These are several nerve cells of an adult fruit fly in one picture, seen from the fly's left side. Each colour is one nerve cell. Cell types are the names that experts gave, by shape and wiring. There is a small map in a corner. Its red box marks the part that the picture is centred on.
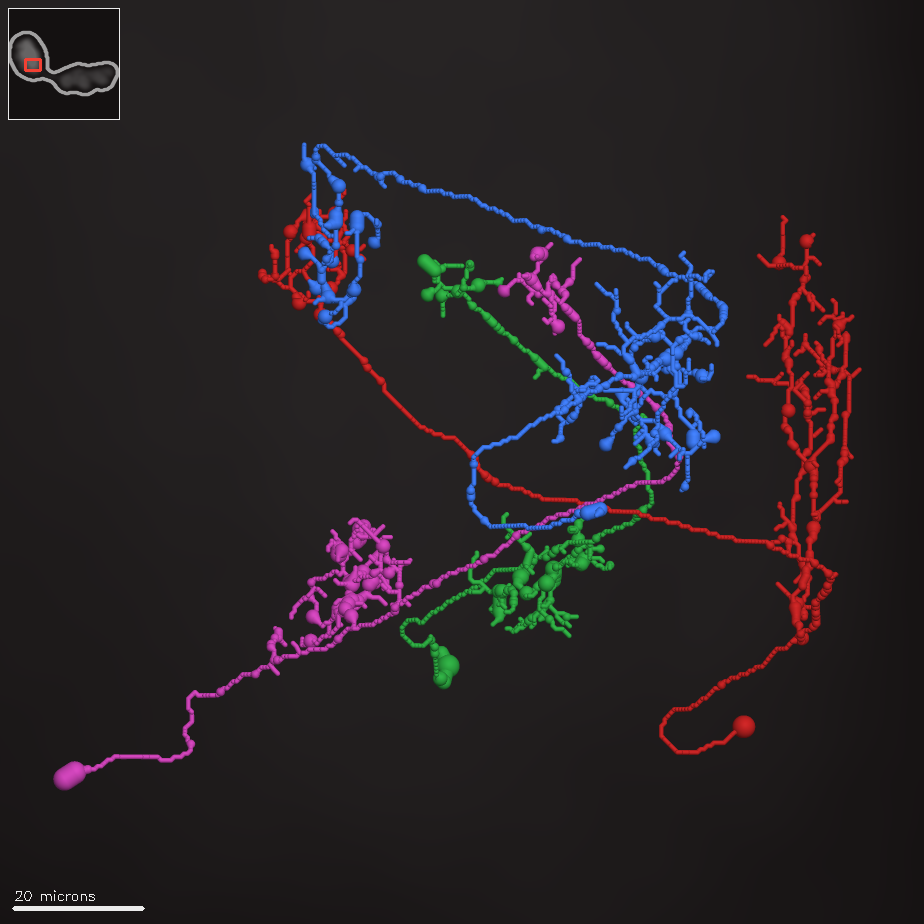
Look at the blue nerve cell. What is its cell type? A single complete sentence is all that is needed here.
The cell type held by this neuron is Tm40.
